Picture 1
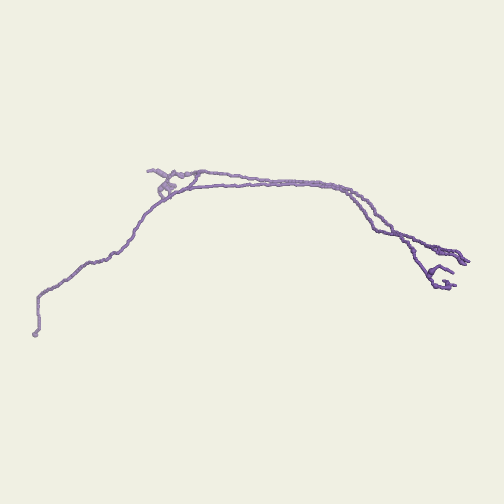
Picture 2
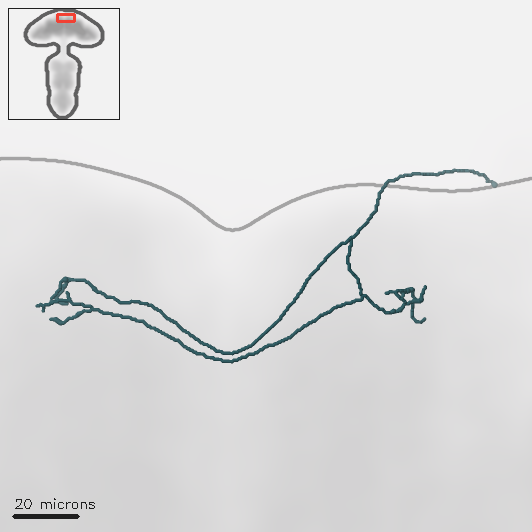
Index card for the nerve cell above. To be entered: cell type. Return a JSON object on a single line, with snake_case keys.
{"cell_type": "ORN_DL5"}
